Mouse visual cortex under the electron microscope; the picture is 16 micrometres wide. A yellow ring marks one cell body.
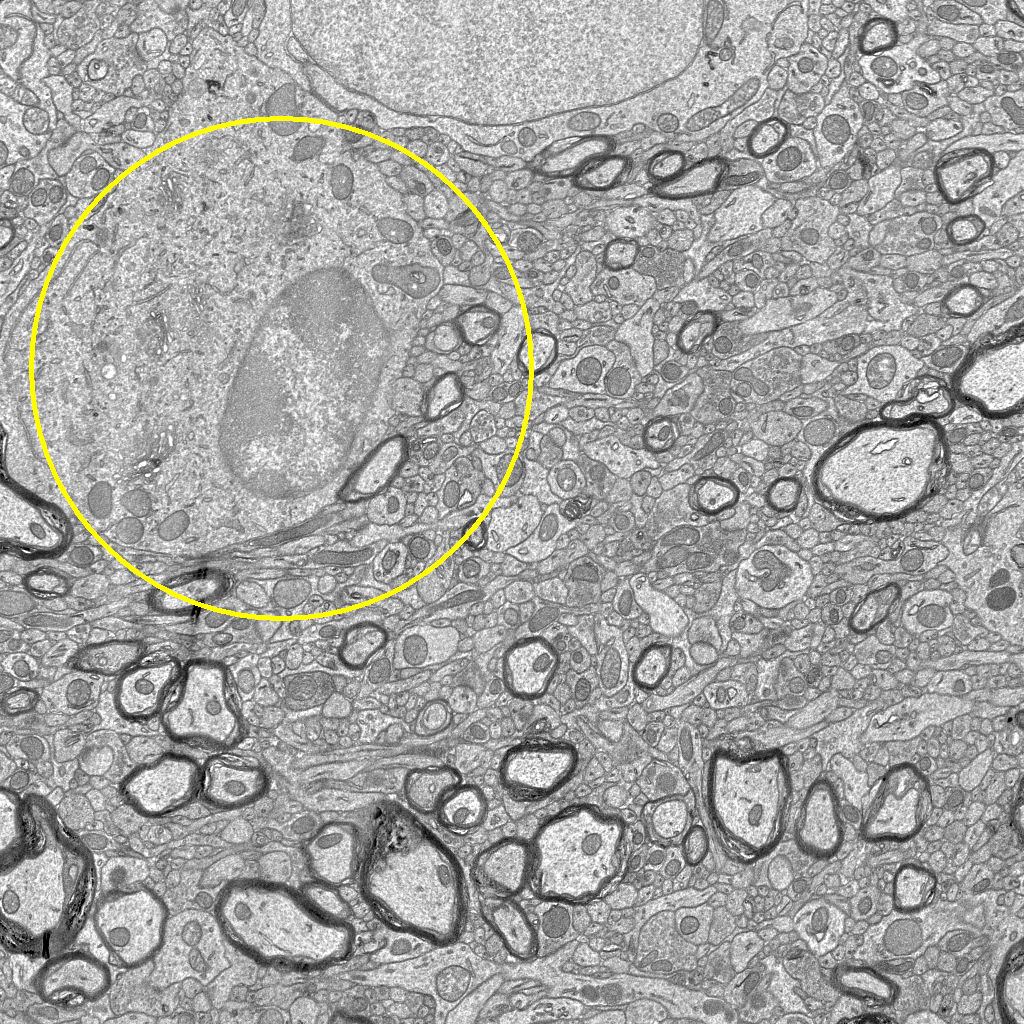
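Oligodendrocyte: the whole nucleus is visible as a smooth oval, long axis from upper right to lower left. No distinct nucleolus is seen in it. Short bright slit-like profiles containing small clear vesicles are scattered in the cytoplasm left of the nucleus. Several oval mitochondria occupy the lower left cytoplasm.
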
